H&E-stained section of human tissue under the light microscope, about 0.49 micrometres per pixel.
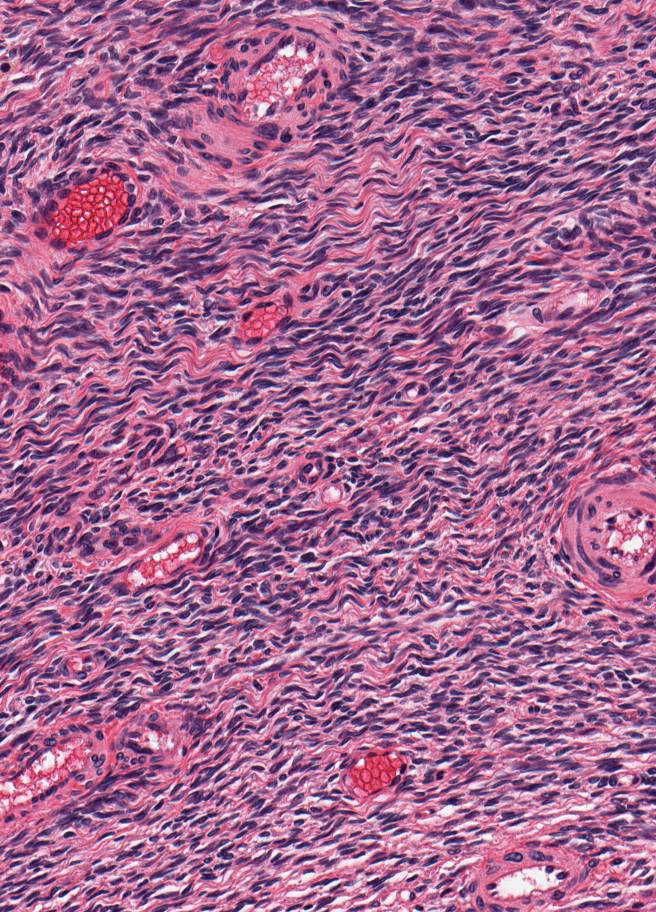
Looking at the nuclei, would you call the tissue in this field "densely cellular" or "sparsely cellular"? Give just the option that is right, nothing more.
Densely cellular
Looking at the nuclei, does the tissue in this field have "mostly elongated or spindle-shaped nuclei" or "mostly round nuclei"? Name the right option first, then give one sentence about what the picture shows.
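Mostly elongated or spindle-shaped nuclei. The spindle cell nuclei are elongated, dark and often wavy or buckled.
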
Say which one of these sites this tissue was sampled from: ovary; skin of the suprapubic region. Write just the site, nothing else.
ovary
